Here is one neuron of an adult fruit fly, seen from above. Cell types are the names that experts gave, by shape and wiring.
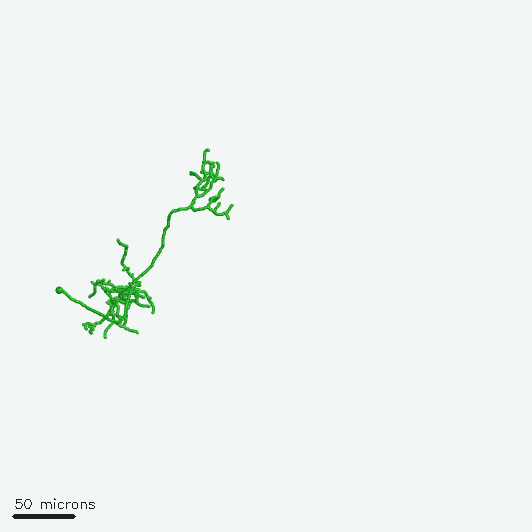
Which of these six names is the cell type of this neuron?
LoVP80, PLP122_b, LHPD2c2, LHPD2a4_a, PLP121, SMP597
LHPD2c2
